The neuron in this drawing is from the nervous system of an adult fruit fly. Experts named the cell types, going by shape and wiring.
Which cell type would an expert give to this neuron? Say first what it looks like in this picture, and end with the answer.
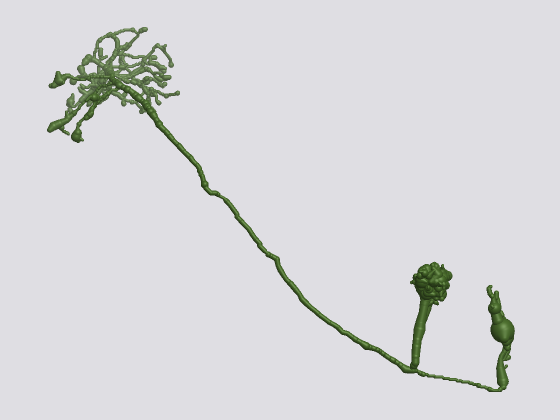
Dozens of branch ends can be seen. In this view it is wider than it is tall. This is a central-brain intrinsic neuron. It is of cell type DM3_adPN.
